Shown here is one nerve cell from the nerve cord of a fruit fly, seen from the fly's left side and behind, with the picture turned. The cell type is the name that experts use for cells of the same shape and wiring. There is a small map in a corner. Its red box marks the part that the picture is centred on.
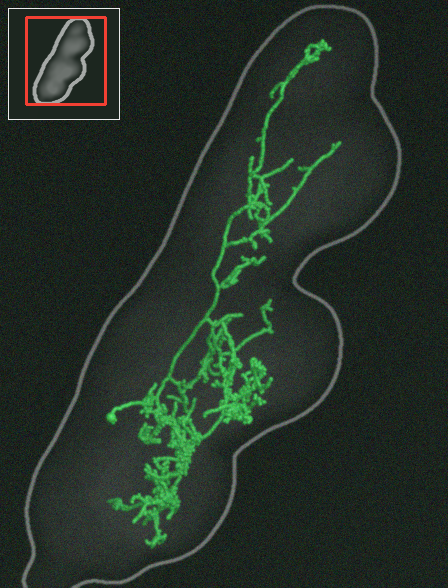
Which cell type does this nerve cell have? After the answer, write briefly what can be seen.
Its cell type is IN18B017. This is a nerve-cord intrinsic neuron. Dozens of branch ends can be seen. In this view it is taller than it is wide.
